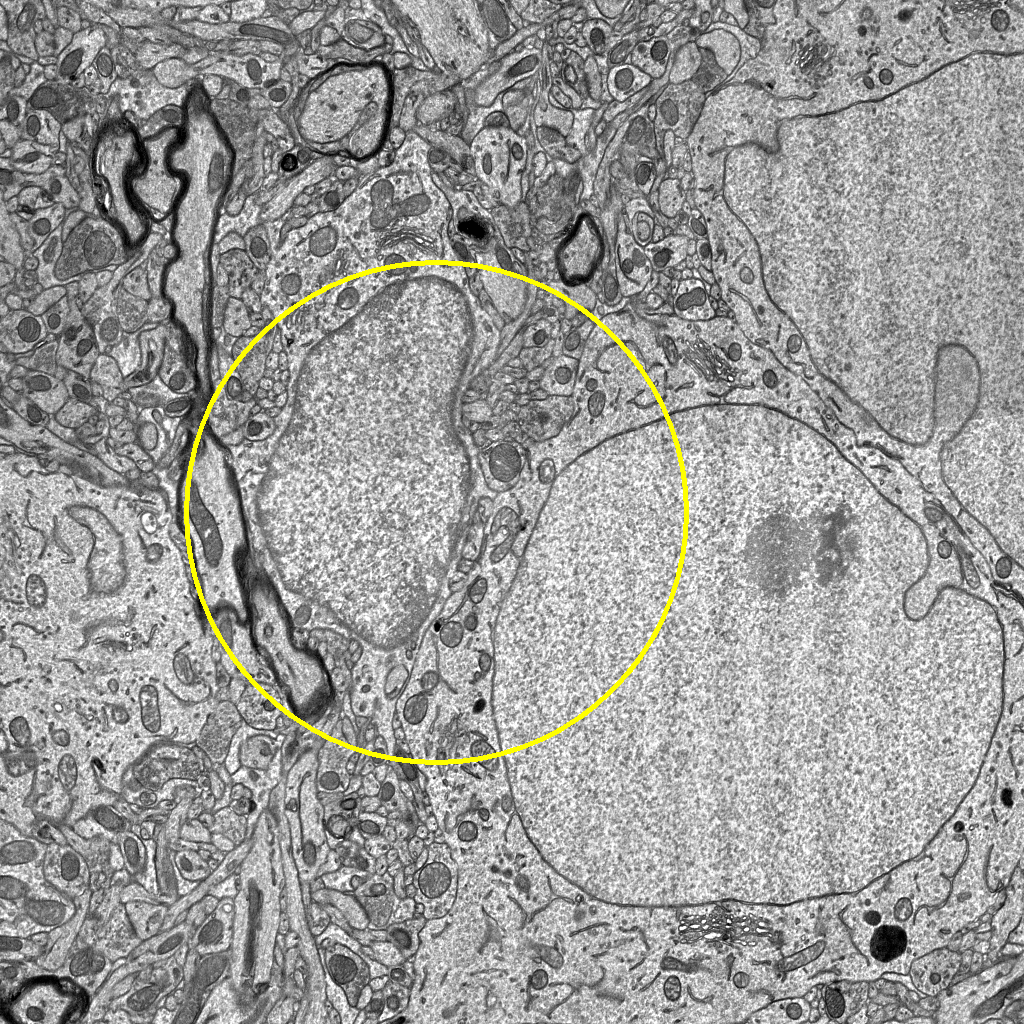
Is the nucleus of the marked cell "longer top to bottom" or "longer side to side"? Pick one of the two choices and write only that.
Longer top to bottom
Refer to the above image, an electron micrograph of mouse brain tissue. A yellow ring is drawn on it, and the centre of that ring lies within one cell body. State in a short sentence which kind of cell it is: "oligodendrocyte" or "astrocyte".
The centre of the ring falls on an astrocyte.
